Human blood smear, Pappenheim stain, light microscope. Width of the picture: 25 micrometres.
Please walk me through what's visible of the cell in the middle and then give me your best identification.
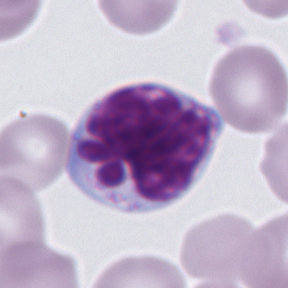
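Chromatin dense, dark purple, with a few paler streaks and spots. No nucleoli visible. A few fine reddish-purple granules scattered in the cytoplasm below the nucleus. No projections from the cell surface. Large granular lymphocyte.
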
